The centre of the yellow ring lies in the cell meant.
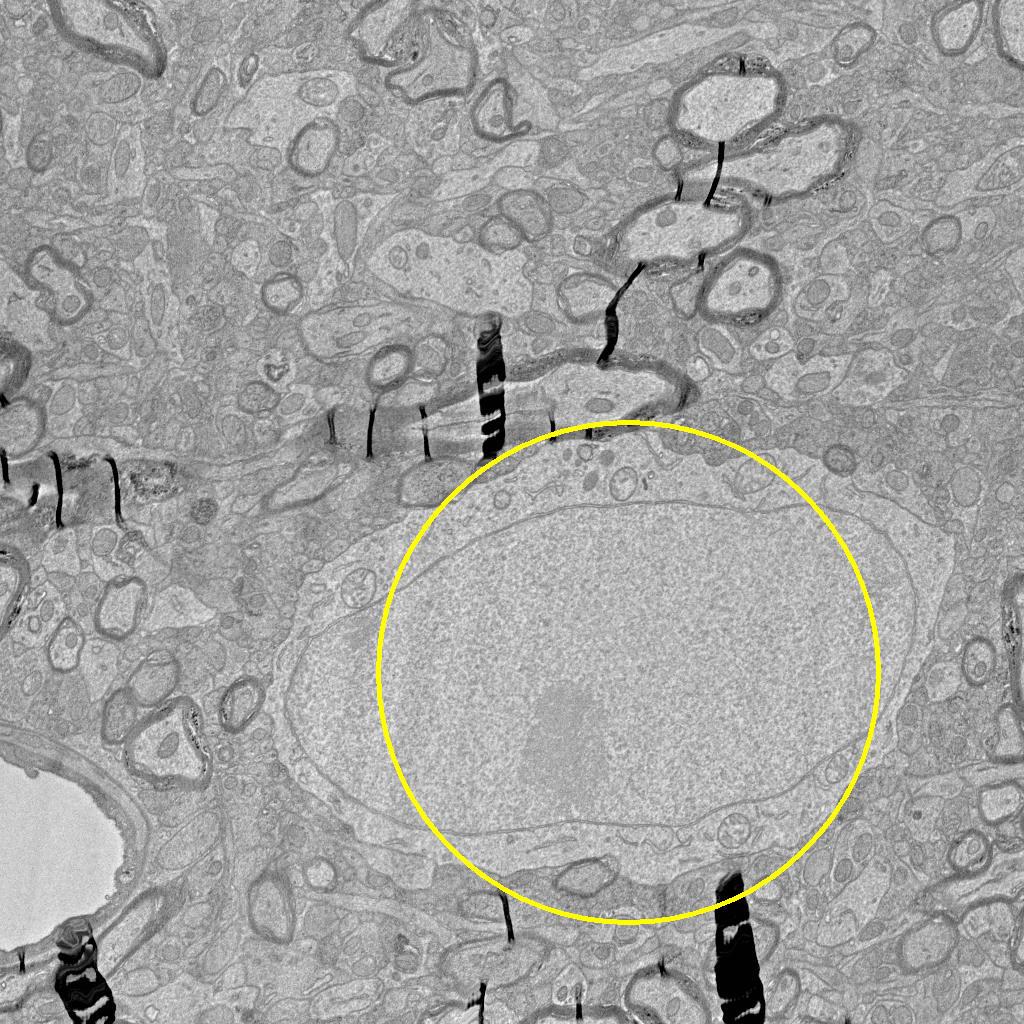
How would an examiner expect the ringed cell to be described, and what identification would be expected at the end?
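In the ringed cell, a large oval nucleus lies with its long axis left to right. Its envelope is smooth, without deep infoldings. Chromatin is fine and even, with no dark clumps along the envelope. Below and left of centre is a faint, smooth-textured patch, not dark like a compact nucleolus. This is an excitatory neuron.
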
